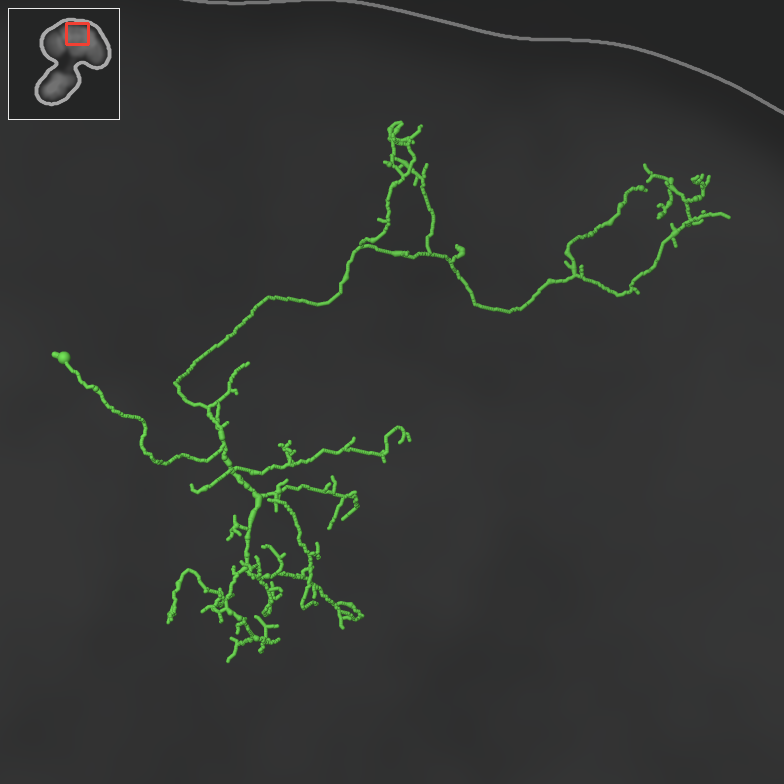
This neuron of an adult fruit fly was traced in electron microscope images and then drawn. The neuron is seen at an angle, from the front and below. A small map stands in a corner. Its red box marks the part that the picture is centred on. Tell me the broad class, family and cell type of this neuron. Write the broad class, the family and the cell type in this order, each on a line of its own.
central-brain intrinsic neuron
hemilineage CREl1
LAL110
